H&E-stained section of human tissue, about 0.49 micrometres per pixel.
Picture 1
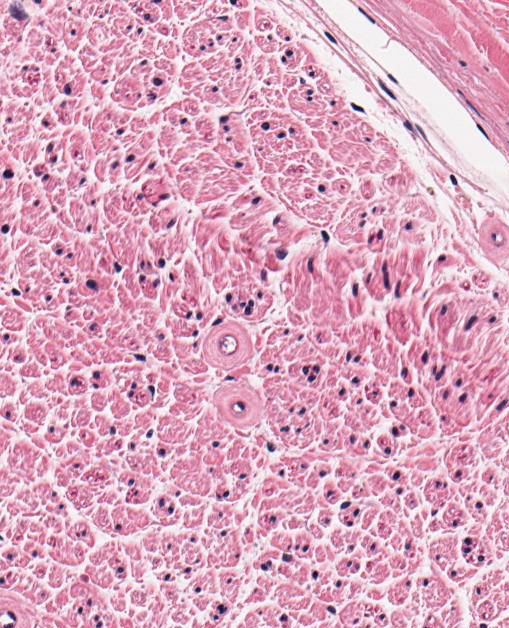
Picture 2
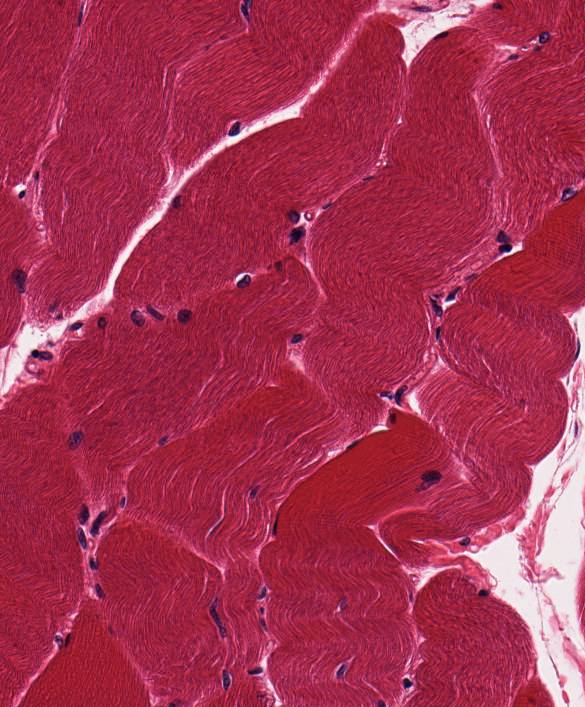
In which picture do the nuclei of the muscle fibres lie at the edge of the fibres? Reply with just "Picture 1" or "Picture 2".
Picture 2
